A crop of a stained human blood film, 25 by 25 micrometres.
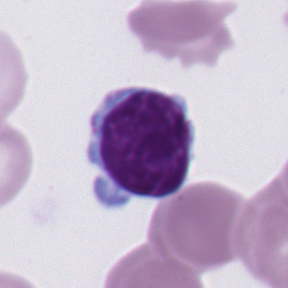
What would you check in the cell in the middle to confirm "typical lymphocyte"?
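Item one, the cytoplasm colour: pale blue, in keeping with a typical lymphocyte.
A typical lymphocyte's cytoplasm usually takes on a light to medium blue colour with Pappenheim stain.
Item two, the extent of the cytoplasm: a thin rim, widest on the left side of the cell, with a small rounded bleb bulging out at the lower left. Item three, the nucleus: round to slightly oval, with no lobes or indentation, and about 9 by 8 micrometres.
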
